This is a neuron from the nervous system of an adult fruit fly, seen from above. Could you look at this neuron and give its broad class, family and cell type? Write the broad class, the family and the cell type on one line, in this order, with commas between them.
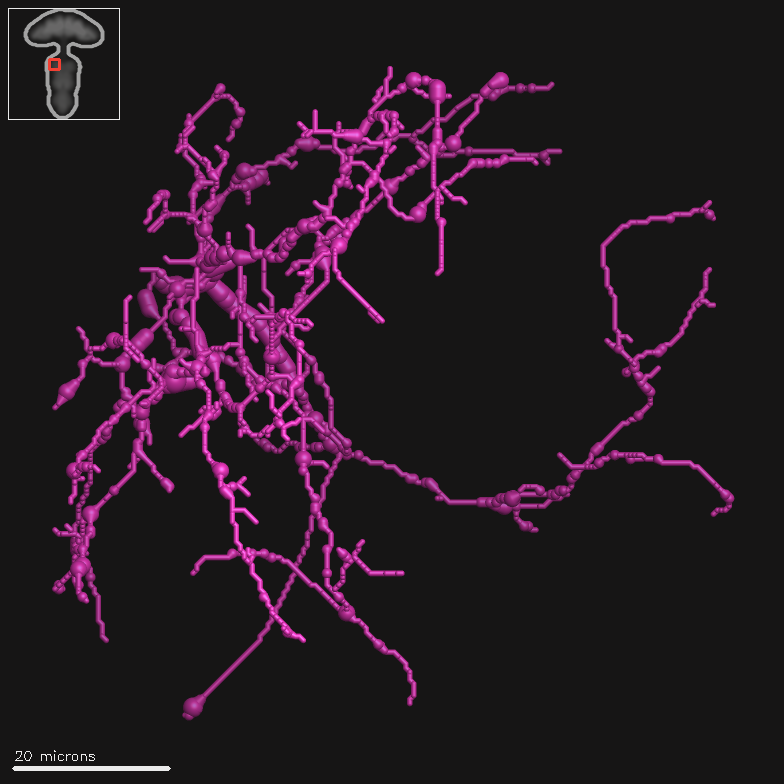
nerve-cord intrinsic neuron, hemilineage 20A.22A, IN20A.22A018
